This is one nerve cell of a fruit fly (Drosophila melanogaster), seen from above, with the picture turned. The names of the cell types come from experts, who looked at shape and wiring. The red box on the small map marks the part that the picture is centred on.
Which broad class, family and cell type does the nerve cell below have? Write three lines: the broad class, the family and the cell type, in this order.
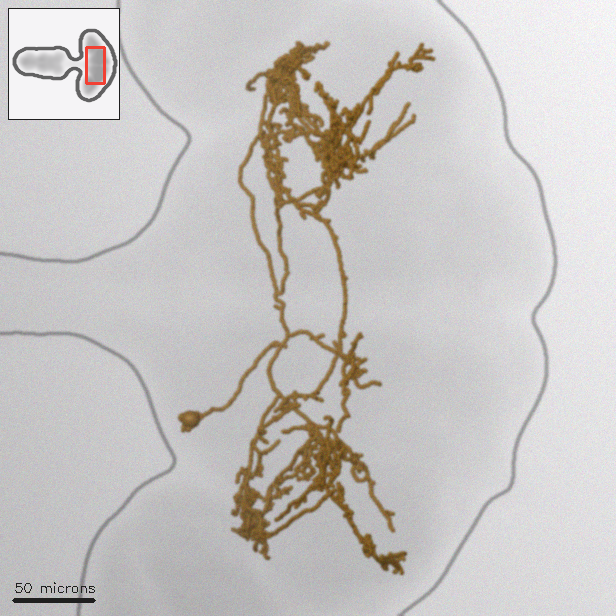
central-brain intrinsic neuron
hemilineage SMPp&v1_ventral
CL357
